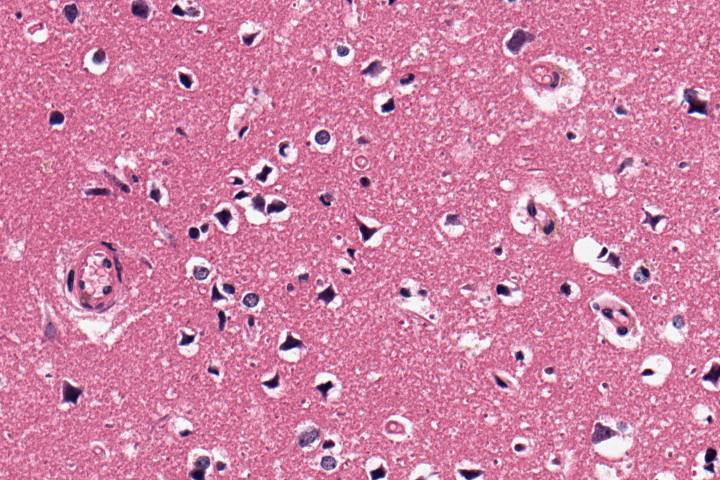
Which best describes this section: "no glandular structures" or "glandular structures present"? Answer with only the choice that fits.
No glandular structures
